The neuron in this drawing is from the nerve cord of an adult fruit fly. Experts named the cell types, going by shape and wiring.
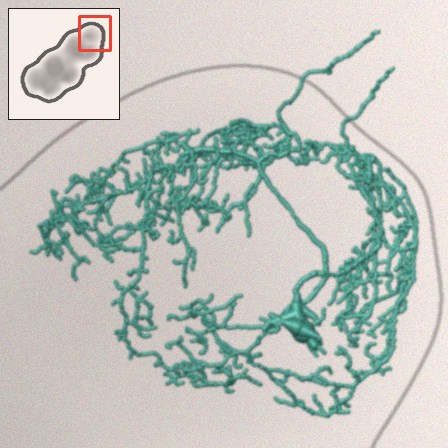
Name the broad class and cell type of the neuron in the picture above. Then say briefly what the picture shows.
This is a nerve-cord intrinsic neuron. Its cell type is INXXX283. More than a hundred branch ends can be seen. As drawn here it is about as wide as it is tall.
